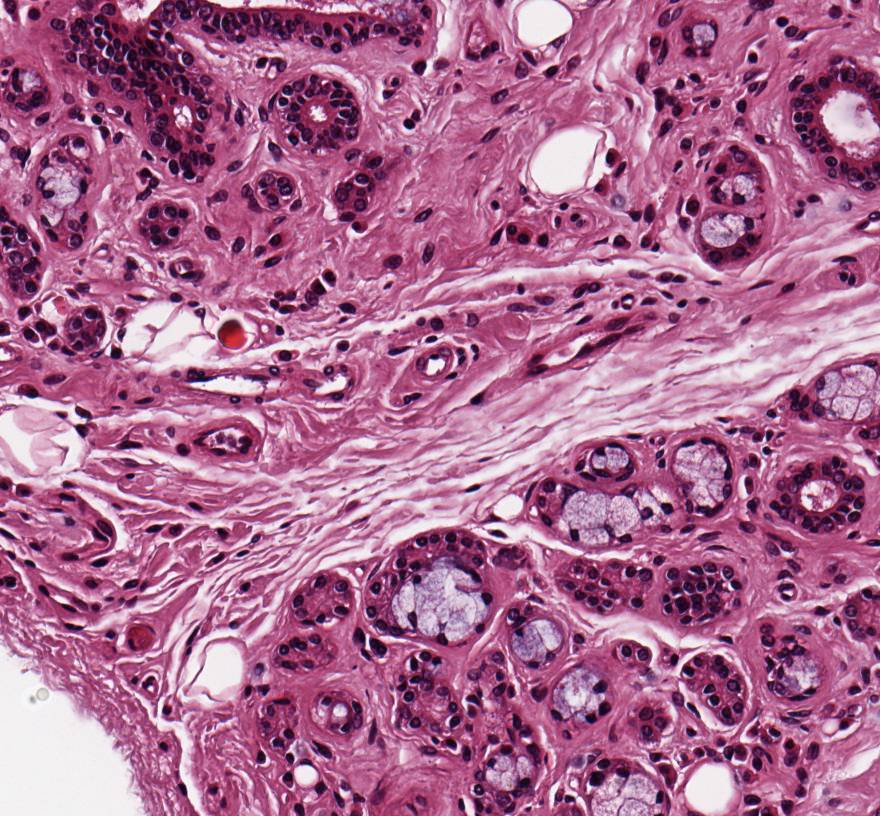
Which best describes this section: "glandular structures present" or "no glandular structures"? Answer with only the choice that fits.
Glandular structures present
